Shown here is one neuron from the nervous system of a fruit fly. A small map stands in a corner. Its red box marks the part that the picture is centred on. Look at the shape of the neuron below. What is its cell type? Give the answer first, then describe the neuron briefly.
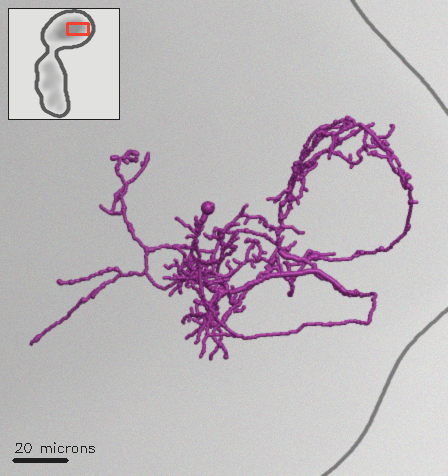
It is of cell type CL136. Its broad class is central-brain intrinsic neuron. The cell body can be seen in the middle of the picture. By the scale bar it is about 150 microns wide in this view. The picture shows dozens of branch ends.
